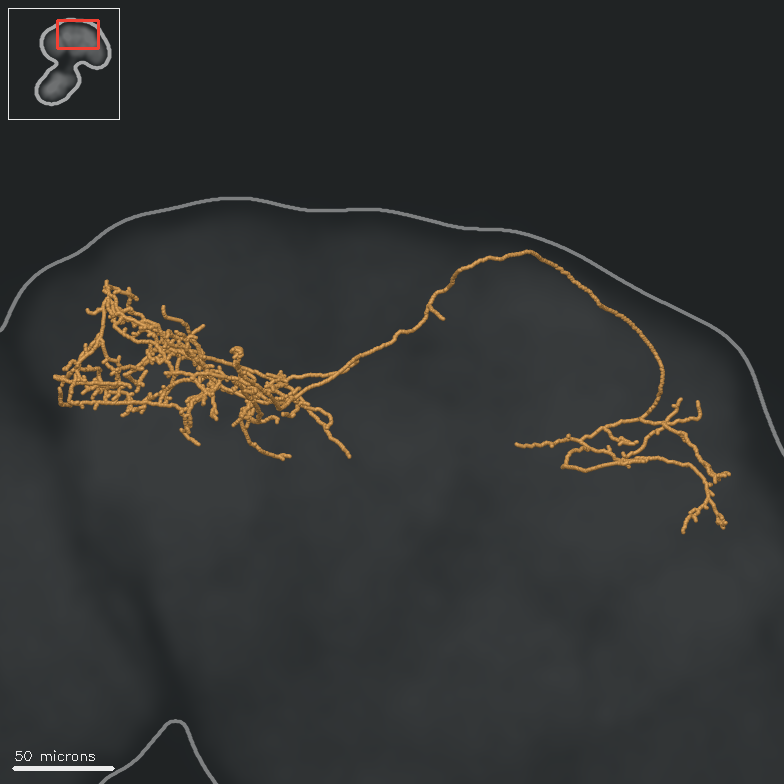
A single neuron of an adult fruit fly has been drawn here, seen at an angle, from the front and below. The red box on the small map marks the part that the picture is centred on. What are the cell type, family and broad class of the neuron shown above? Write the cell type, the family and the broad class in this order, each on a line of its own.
LHAV8a1
LHAV
central-brain intrinsic neuron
